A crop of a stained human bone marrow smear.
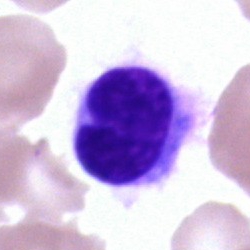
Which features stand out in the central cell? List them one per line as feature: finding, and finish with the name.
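Nucleus: fills most of the cell; deep notch cutting into its left side
Chromatin: dense, dark purple, coarsely clumped
Cytoplasm: scant, pale blue-lilac; widest rim right of the nucleus
Name: hairy cell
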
